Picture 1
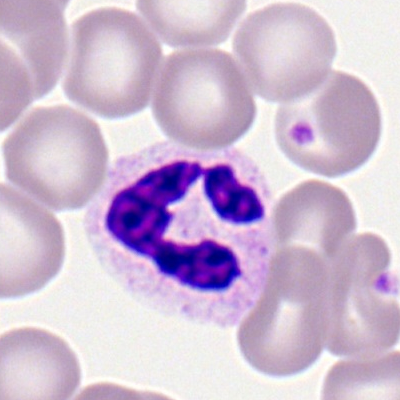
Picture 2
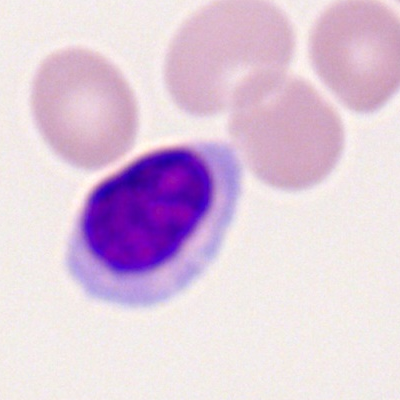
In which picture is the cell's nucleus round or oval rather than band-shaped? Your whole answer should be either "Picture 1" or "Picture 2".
Picture 2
